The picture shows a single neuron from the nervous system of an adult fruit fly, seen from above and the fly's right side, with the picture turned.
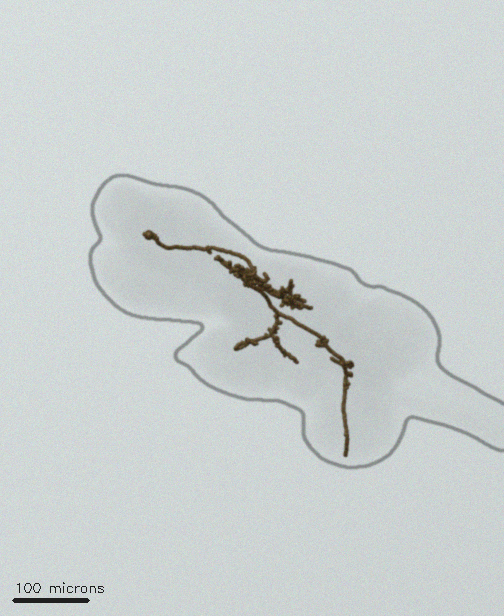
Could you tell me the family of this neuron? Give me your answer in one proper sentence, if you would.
By its family, the neuron is hemilineage 06A.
